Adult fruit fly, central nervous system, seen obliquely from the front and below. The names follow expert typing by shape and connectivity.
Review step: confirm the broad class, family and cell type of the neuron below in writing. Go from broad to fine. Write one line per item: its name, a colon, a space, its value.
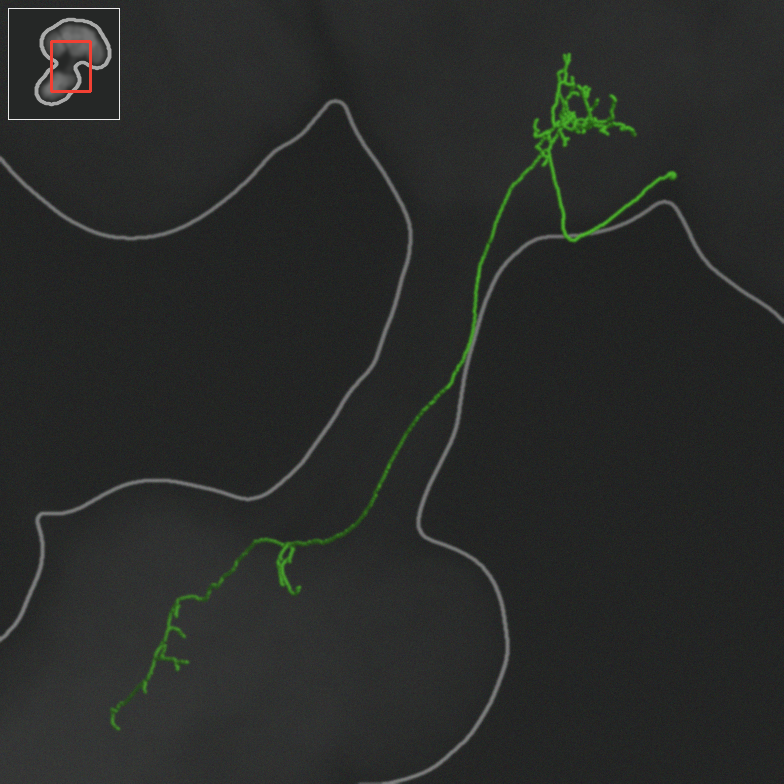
broad class: descending neuron
family: hemilineage LB12
cell type: DNg05_c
